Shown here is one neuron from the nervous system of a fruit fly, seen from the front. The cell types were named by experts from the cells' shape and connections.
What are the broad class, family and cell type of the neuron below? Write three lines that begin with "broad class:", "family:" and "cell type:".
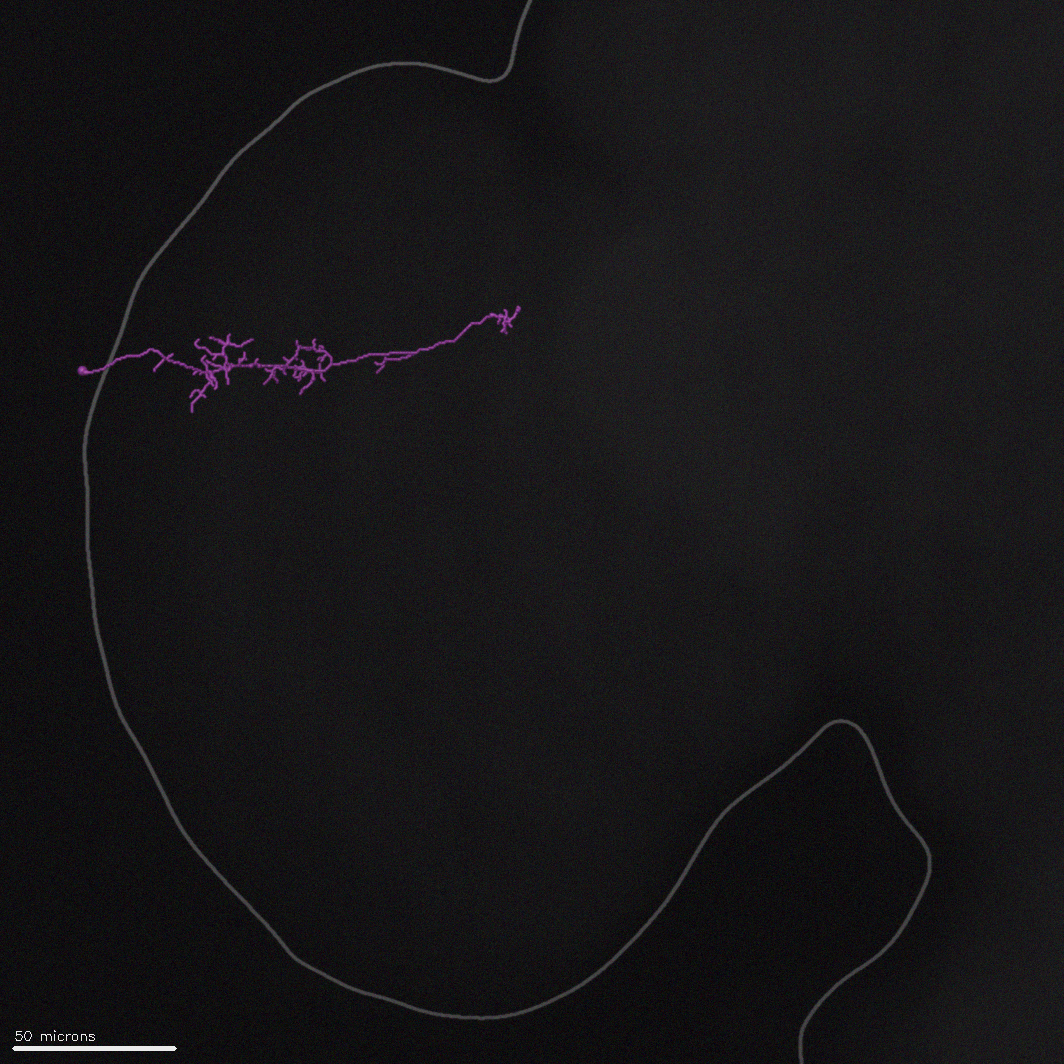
broad class: optic-lobe intrinsic neuron
family: TmY
cell type: TmY18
